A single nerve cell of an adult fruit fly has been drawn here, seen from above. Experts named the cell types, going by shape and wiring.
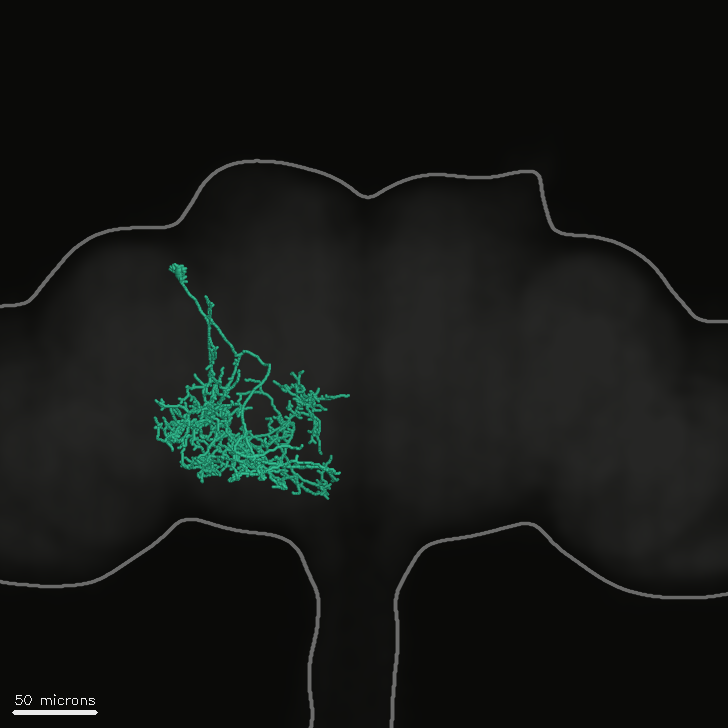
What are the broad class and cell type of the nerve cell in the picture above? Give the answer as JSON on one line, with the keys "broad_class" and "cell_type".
{"broad_class": "central-brain intrinsic neuron", "cell_type": "WED006"}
